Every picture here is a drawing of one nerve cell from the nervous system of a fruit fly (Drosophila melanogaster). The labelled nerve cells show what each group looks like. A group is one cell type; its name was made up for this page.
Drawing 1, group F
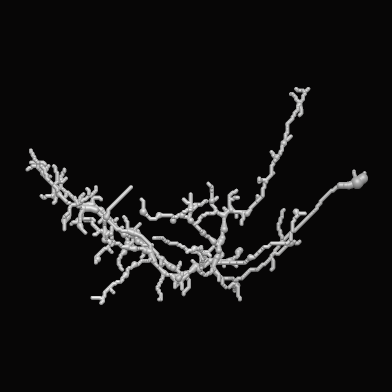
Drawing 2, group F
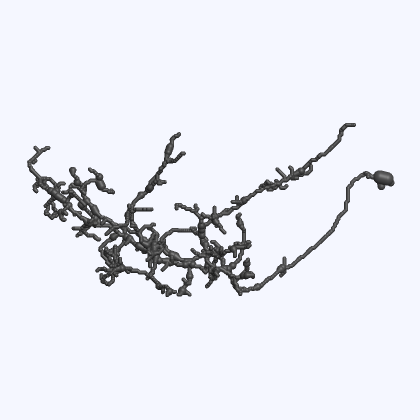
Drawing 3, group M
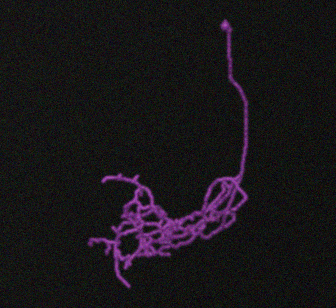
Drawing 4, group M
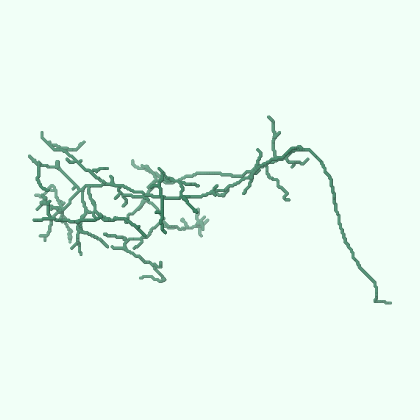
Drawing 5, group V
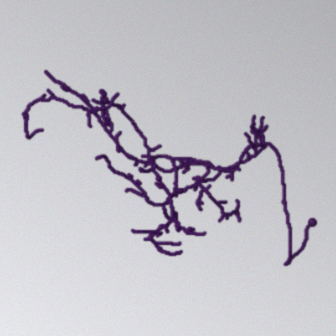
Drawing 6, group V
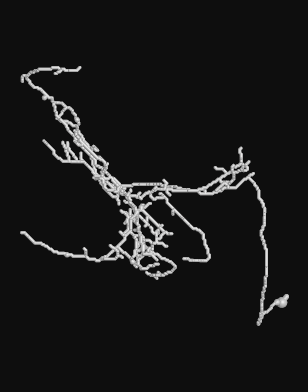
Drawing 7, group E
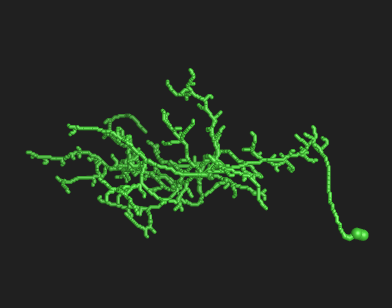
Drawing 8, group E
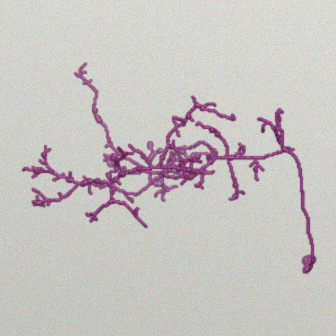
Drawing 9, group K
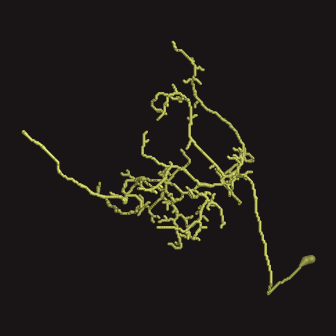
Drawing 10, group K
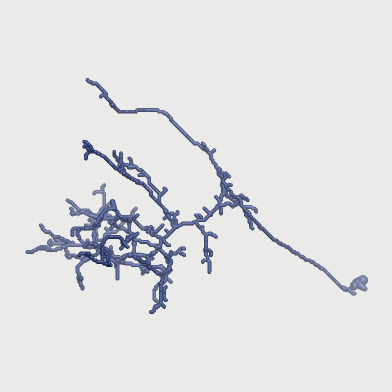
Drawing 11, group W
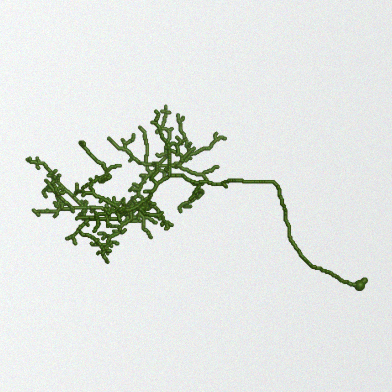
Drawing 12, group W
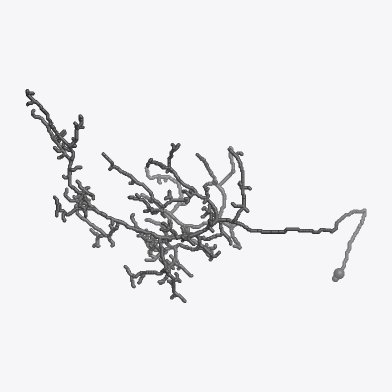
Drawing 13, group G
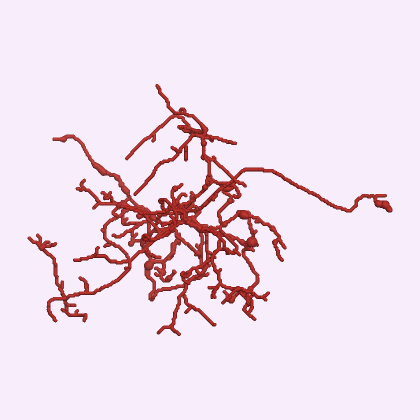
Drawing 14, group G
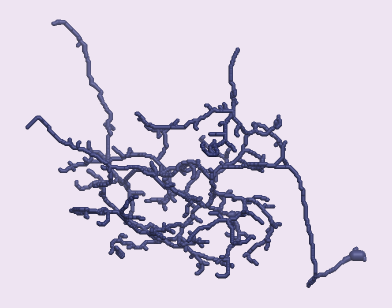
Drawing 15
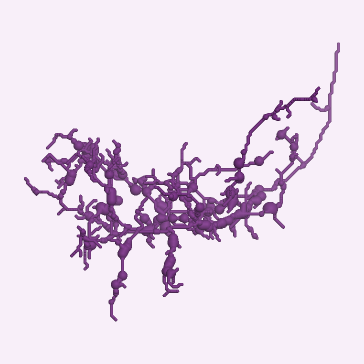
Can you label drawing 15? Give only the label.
group F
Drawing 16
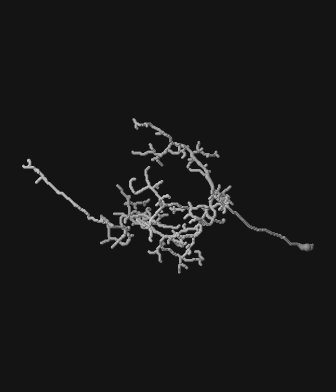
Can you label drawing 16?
group K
